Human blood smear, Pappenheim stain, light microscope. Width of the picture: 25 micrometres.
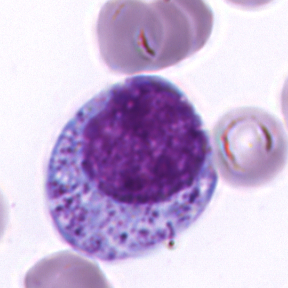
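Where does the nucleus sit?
Off-centre, toward the upper right of the cell.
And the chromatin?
Finely stippled, not coarsely clumped.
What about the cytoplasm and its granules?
Pale blue between the granules, and the granules vary in size.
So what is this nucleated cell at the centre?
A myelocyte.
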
